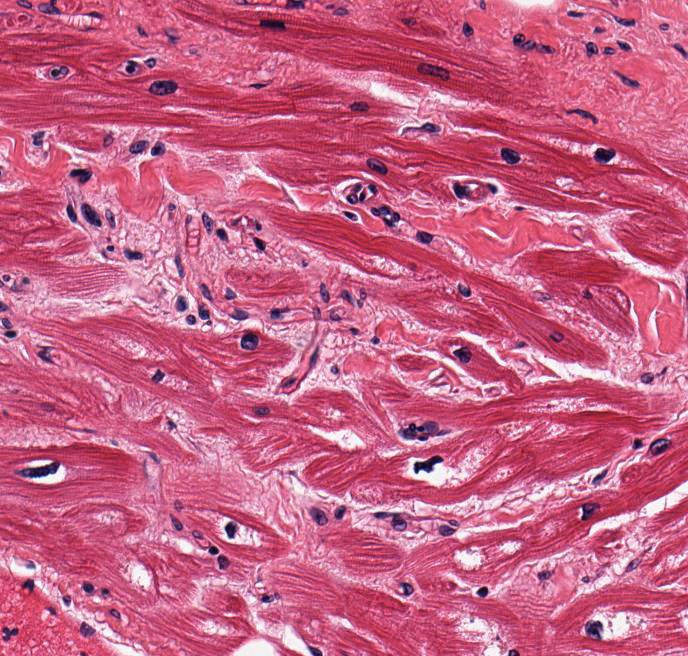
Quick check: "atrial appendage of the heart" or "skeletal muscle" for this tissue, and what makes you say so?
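Atrial appendage of the heart is what I make this. Looking along the pink fibres, I can pick out fine cross-striations on many of them. What settles it for me is where the nuclei sit: they are oval and lie centrally within the fibres, not at their edges.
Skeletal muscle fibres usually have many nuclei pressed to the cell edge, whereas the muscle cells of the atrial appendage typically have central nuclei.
I also notice some fibres branching and joining neighbouring fibres.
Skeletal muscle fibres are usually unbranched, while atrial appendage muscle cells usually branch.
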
